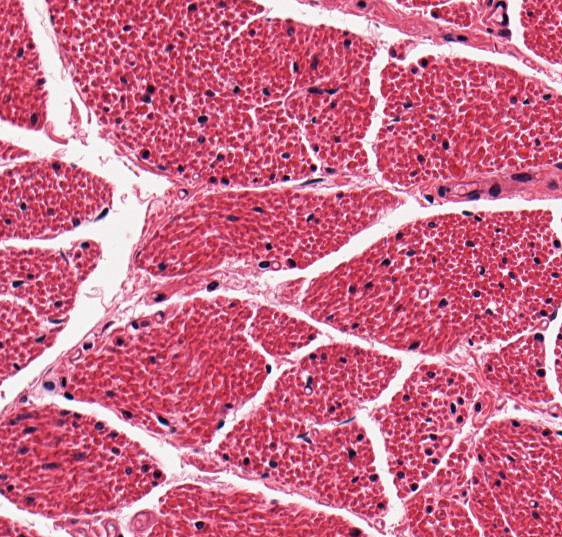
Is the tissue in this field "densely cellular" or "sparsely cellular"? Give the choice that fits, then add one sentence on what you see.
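Densely cellular. The field is filled with irregular, angular bundles of tightly packed cells separated by narrow pale septa.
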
